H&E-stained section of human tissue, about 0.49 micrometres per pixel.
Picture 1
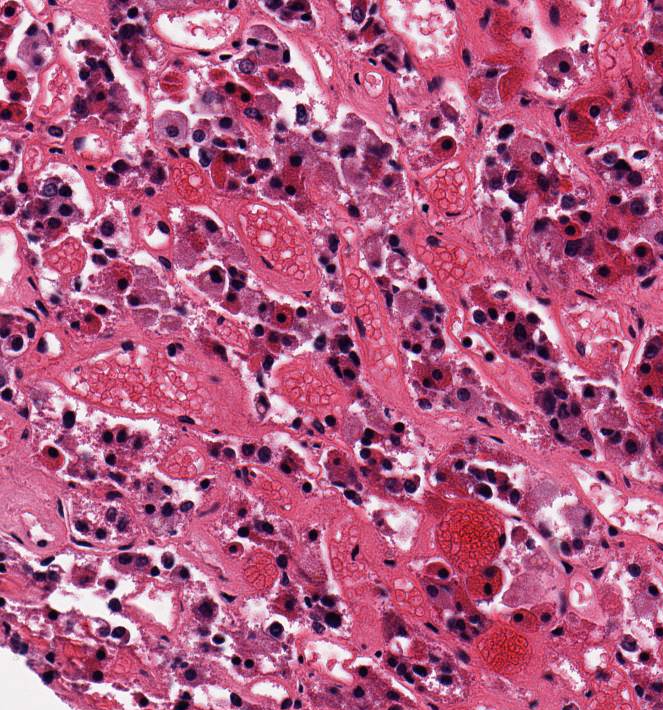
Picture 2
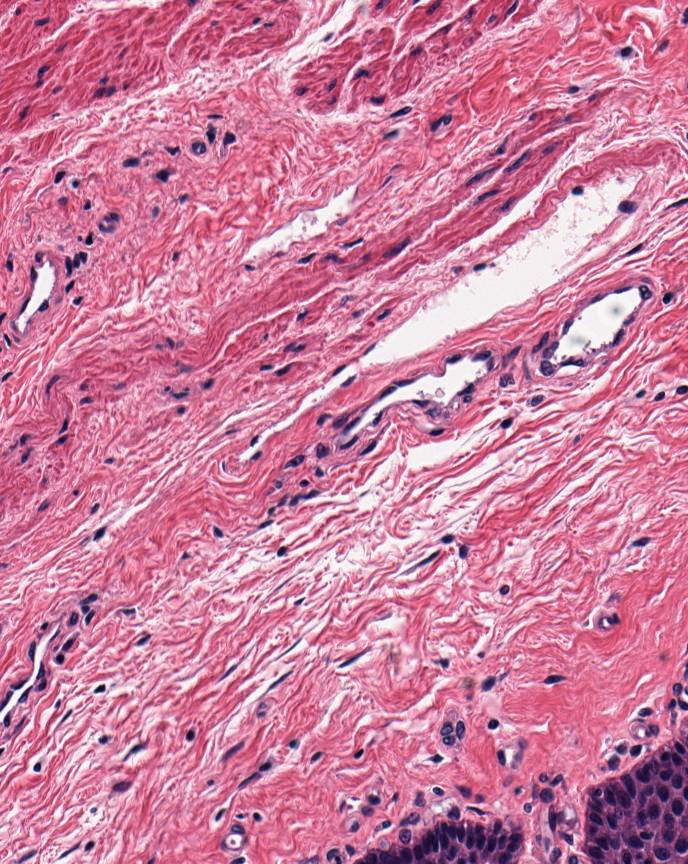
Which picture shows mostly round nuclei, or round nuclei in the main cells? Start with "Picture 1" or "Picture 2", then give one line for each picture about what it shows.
Picture 1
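Picture 1: Most cells have a single small, round, dark-staining nucleus.
Picture 2: Most stromal nuclei are small, dark and spindle-shaped.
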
